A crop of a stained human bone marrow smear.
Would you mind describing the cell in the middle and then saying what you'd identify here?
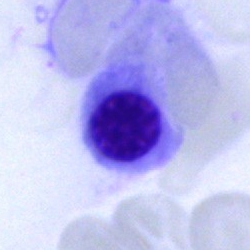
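What strikes me first is how very dark purple the nucleus stains. Looking closer, the chromatin is coarse and clumped, with small lighter patches lying between darker masses. The cytoplasm is blue, and it forms a wider band above the nucleus than below it. So I would call this an erythroblast.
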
